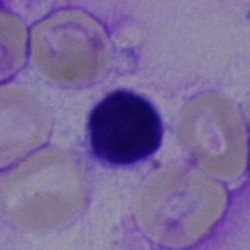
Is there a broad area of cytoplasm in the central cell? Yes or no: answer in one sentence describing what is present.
No, a narrow rim is all the cytoplasm this cell has.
